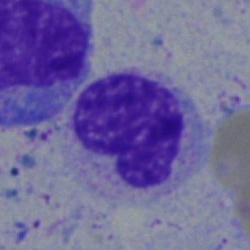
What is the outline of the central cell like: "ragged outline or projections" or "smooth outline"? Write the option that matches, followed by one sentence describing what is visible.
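Smooth outline. The cell outline is roughly round and smooth.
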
